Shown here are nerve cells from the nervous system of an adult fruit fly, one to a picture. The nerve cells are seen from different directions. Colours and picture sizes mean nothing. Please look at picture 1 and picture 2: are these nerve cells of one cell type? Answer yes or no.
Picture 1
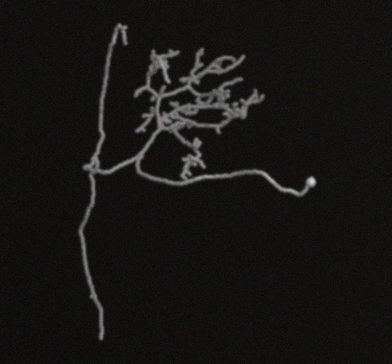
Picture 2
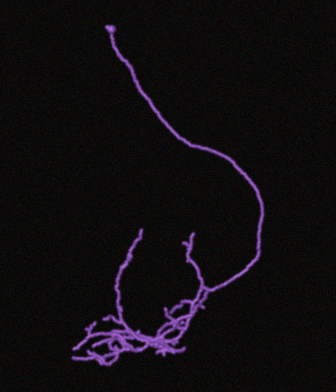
yes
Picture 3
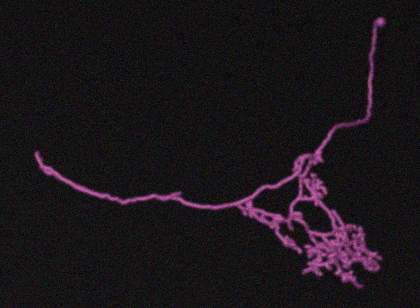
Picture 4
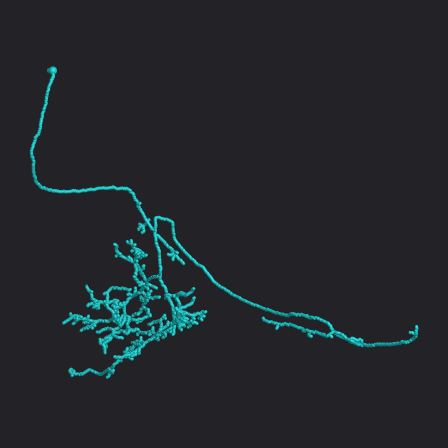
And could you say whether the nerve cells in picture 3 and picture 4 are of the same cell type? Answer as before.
yes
